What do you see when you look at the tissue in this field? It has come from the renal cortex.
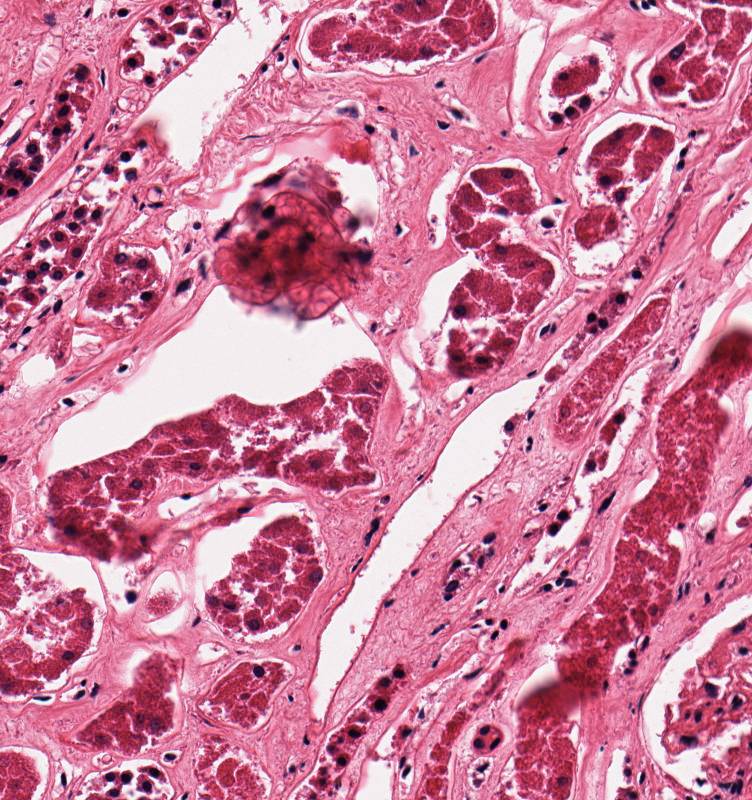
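Within the nests, the cells have small, round, darkly stained nuclei. Between the nests is pale pink, loose fibrous stroma with scattered thin dark spindle nuclei. Clear white clefts separate many nests from the surrounding stroma. No fat cells are seen anywhere in the field.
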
